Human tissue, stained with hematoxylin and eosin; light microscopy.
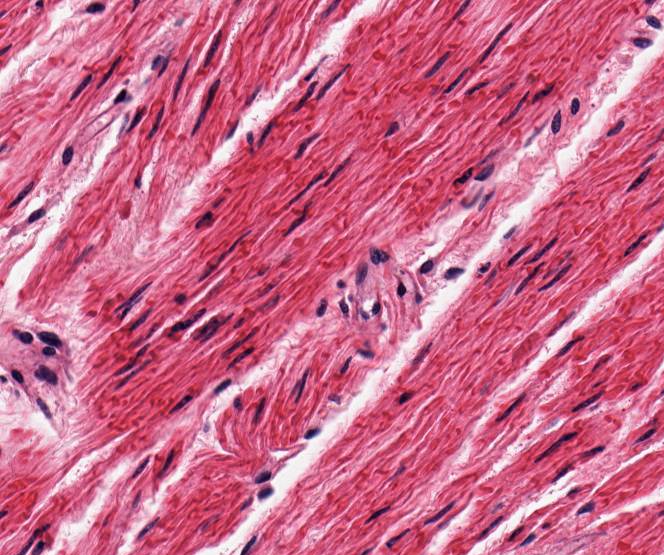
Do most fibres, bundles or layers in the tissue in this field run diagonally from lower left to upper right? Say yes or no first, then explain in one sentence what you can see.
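Yes. The field is filled with long, closely packed fibres grouped in parallel bundles that run diagonally from lower left to upper right.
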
